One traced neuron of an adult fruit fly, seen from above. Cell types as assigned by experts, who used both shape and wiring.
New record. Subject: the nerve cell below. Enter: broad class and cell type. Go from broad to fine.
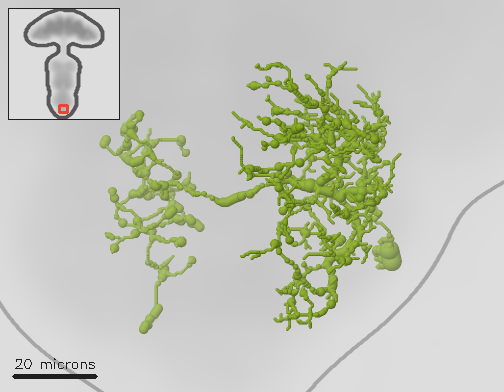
nerve-cord intrinsic neuron; INXXX333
